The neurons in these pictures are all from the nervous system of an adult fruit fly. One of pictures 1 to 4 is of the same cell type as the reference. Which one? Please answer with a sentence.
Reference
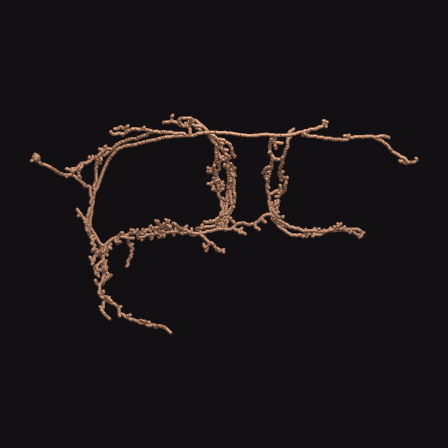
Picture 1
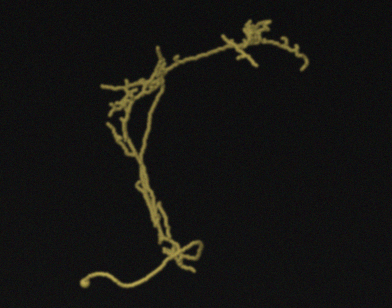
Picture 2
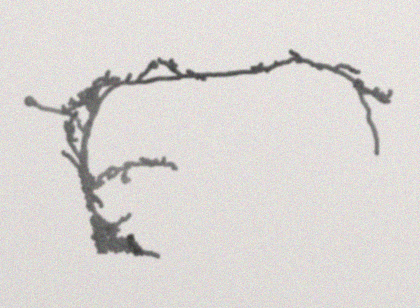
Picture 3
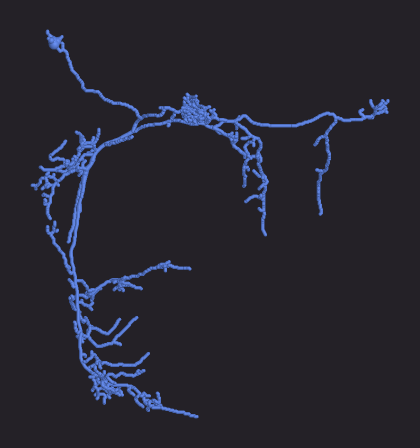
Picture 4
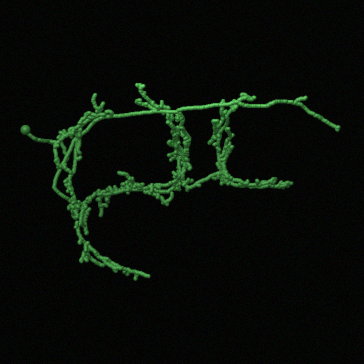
The neuron in picture 4 is of the same cell type.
